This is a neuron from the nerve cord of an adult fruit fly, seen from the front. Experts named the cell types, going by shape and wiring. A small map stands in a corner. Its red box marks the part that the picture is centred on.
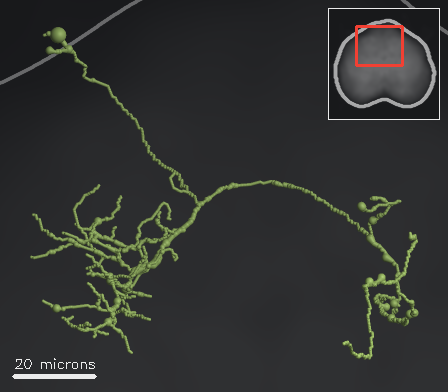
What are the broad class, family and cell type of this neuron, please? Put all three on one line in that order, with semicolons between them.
ascending neuron; hemilineage 07B; AN07B089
